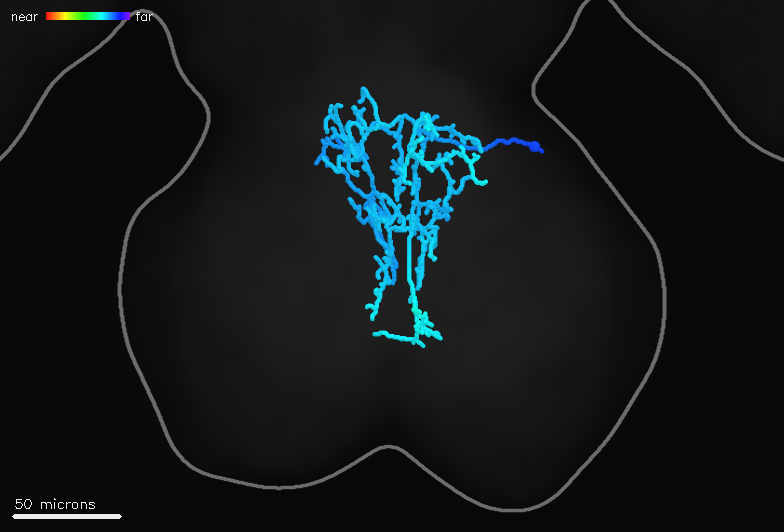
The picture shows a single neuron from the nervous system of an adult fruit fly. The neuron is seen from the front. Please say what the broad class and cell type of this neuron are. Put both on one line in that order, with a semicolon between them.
nerve-cord intrinsic neuron; INXXX359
